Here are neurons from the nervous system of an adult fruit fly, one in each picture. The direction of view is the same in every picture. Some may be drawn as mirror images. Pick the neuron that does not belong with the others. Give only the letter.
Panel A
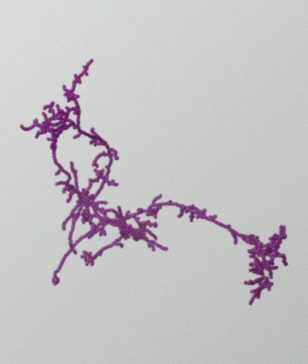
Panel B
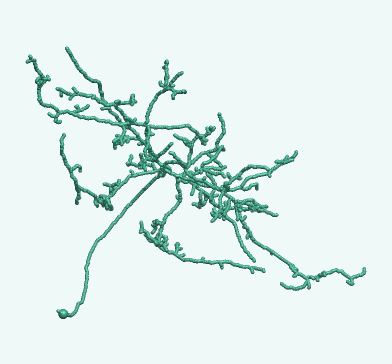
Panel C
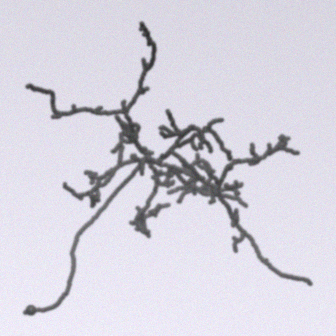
A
